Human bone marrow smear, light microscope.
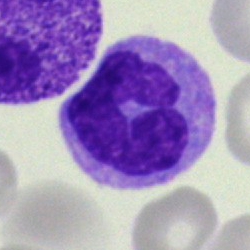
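Monocyte, central cell of a stained bone marrow smear. Chromatin dark purple, coarsely clumped. Cytoplasm pale lilac, free of coarse granules, its rim widest on the right.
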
